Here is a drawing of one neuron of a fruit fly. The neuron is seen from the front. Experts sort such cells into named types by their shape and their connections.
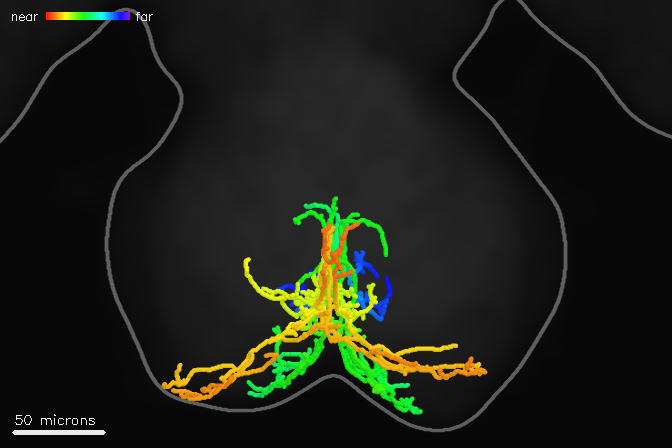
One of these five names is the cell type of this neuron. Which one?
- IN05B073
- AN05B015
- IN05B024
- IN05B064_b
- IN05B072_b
IN05B024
